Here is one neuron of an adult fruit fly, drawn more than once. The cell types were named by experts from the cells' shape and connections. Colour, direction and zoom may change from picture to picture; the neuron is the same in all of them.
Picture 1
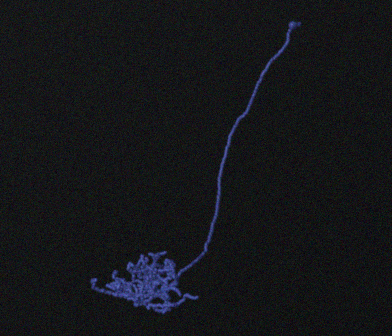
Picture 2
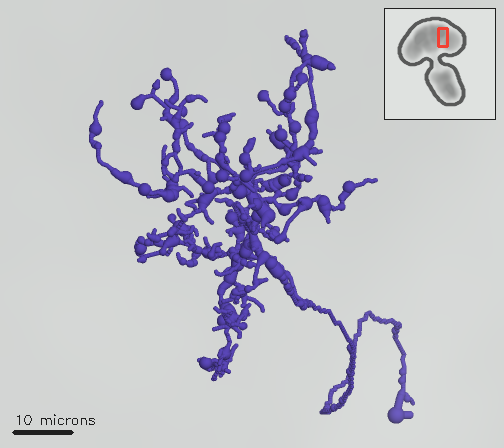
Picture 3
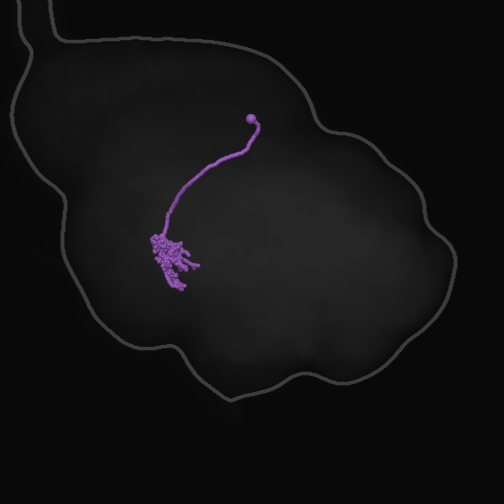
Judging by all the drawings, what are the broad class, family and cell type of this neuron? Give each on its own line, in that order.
central-brain intrinsic neuron
hemilineage VLPp1
AVLP548_b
